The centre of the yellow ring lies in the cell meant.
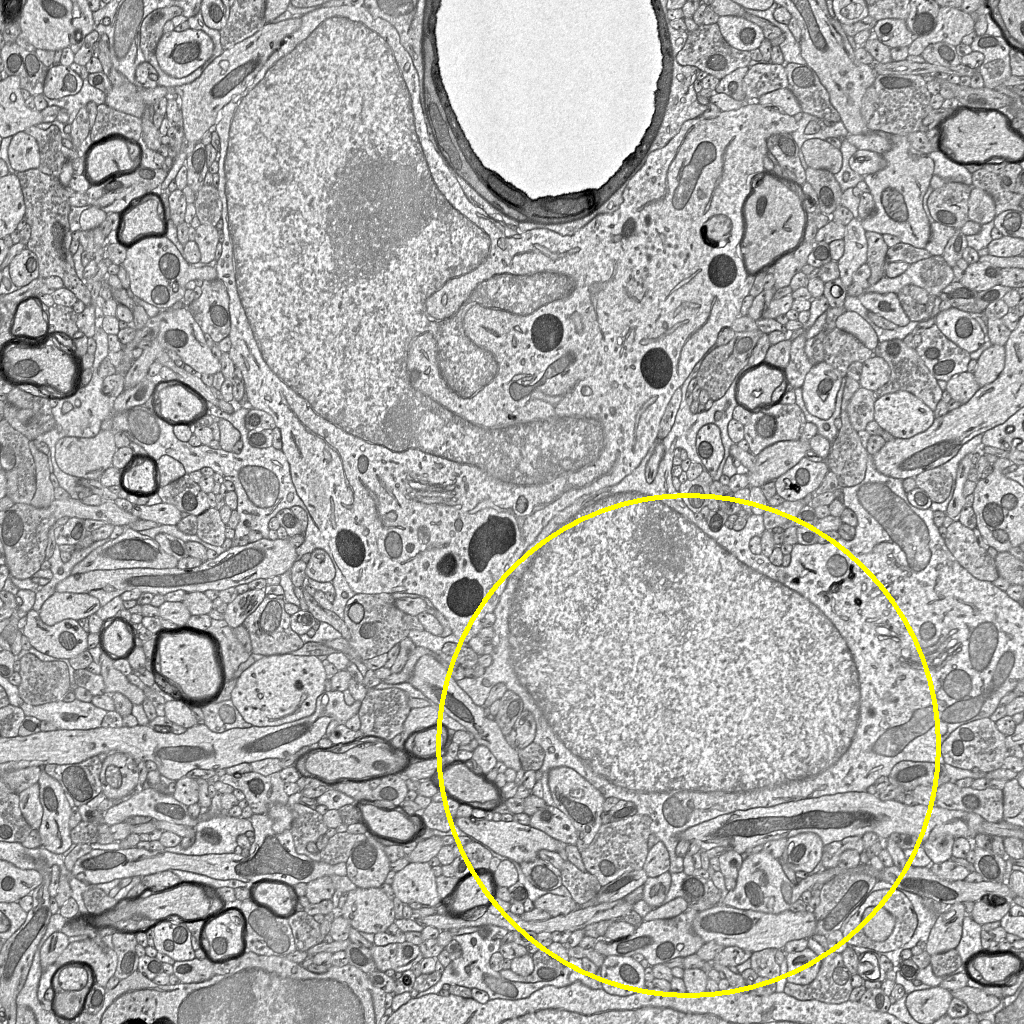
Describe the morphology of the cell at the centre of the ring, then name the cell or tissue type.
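The nucleus lies entirely within the picture and is a large oval with a smooth outline lacking deep infoldings. Cytoplasm is widest on the right side of the nucleus. The cell is an astrocyte.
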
